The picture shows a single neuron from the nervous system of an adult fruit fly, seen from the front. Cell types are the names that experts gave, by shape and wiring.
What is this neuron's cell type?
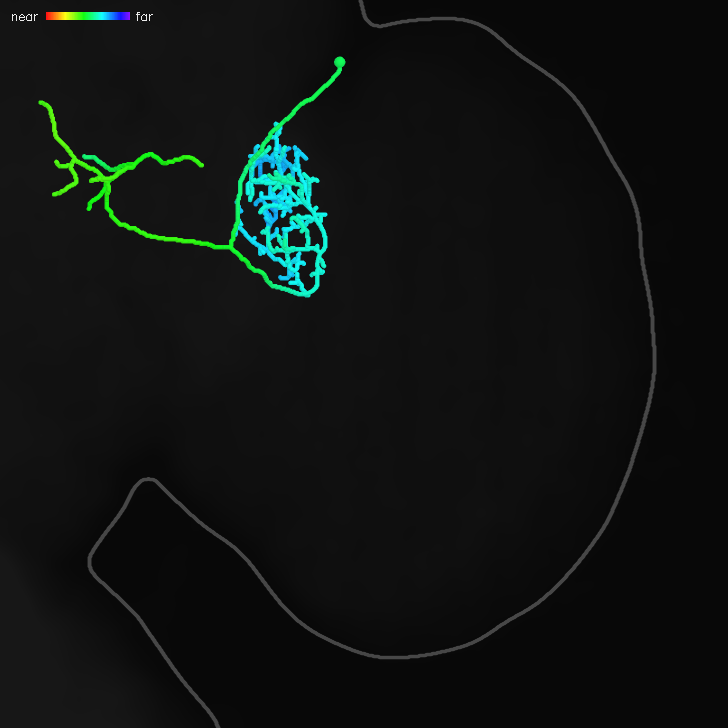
LC29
